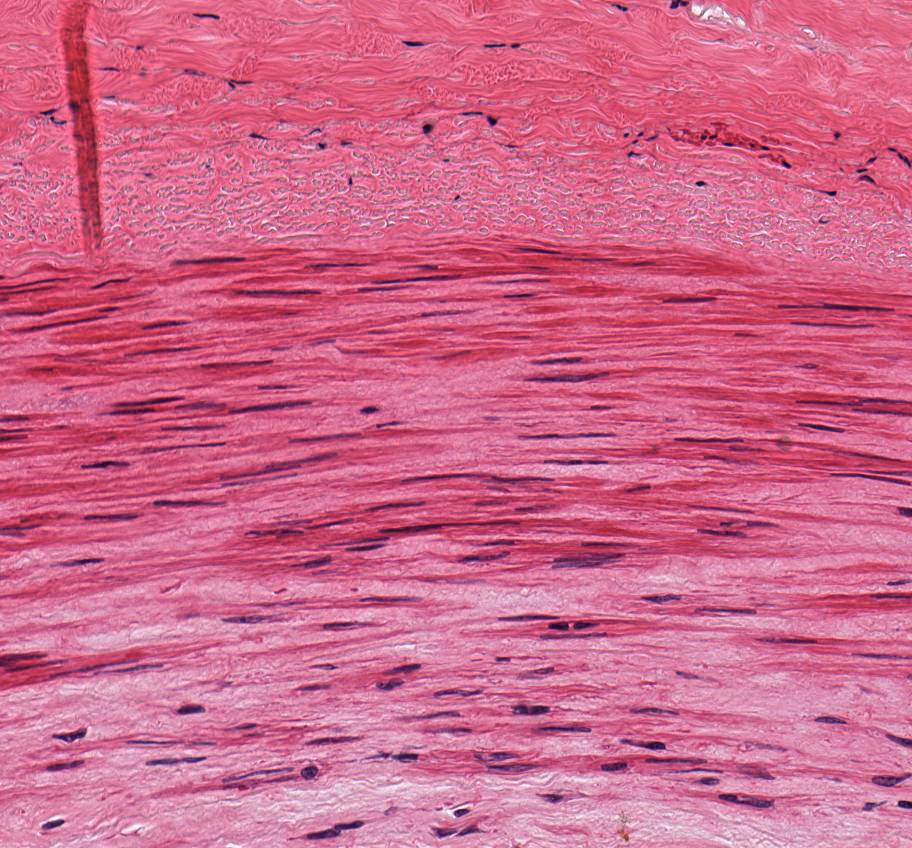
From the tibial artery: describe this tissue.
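Broad lower layer: smooth muscle cells lying parallel, running horizontally across the field. Nuclei elongated, cigar-shaped, blunt-ended. Cytoplasm deeply eosinophilic, drawn out into long fibres. Toward the bottom, cells more widely spaced, with paler pink material between them.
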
